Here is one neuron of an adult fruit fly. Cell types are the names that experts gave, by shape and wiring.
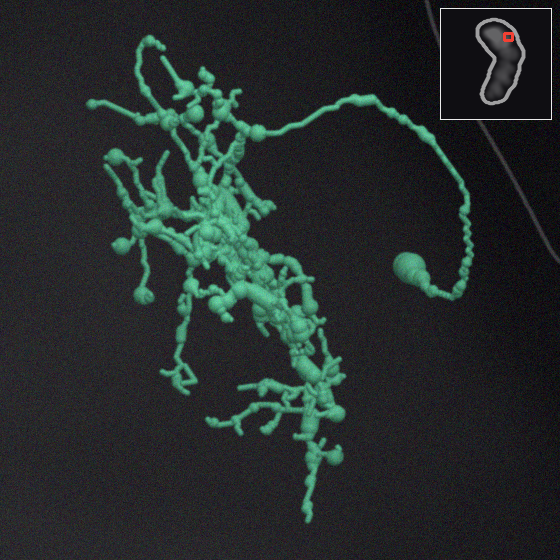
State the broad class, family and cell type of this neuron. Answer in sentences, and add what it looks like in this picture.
It is a central-brain intrinsic neuron. Its family is hemilineage TRdm. The cell type is GNG319. Its cell body lies on the right of the picture. The picture shows dozens of branch ends.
